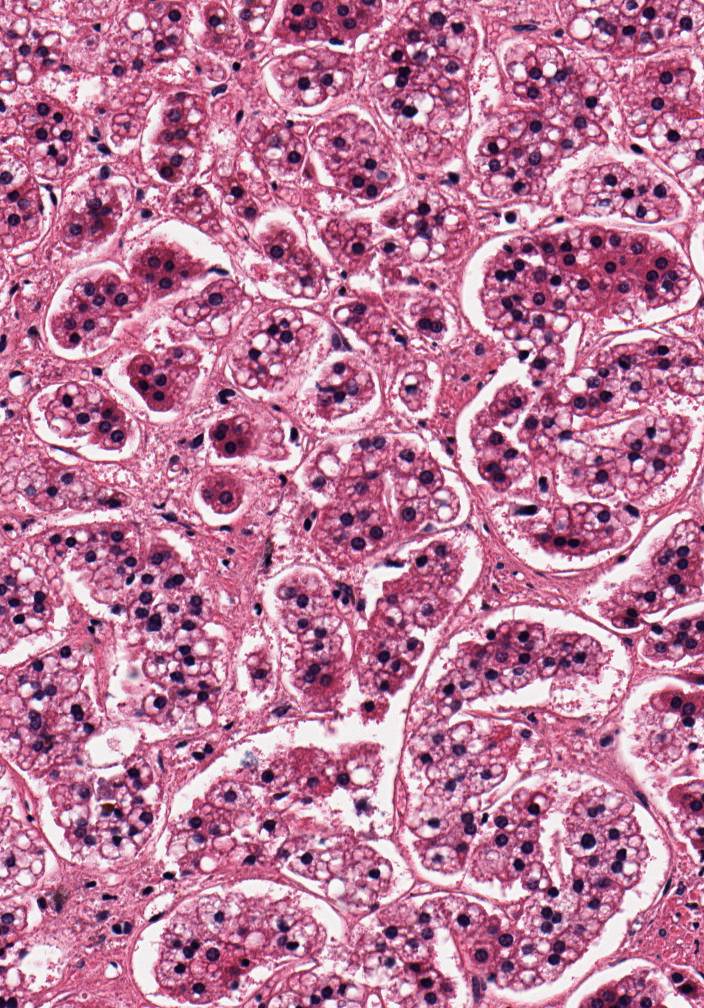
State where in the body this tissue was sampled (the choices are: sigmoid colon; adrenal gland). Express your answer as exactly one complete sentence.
Tissue for this section was sampled from the adrenal gland.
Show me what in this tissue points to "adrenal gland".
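This is adrenal gland, and what you've got across the whole field is cells in rounded nests of varying size, split up by thin strands of pink fibrous stroma. The nest cells are polygonal, each with a round, dark nucleus sitting centrally. Most of them have cytoplasm full of clear, round vacuoles, and those vary in size. The nests are solid sheets of cells, with no gland lumens in the middle.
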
